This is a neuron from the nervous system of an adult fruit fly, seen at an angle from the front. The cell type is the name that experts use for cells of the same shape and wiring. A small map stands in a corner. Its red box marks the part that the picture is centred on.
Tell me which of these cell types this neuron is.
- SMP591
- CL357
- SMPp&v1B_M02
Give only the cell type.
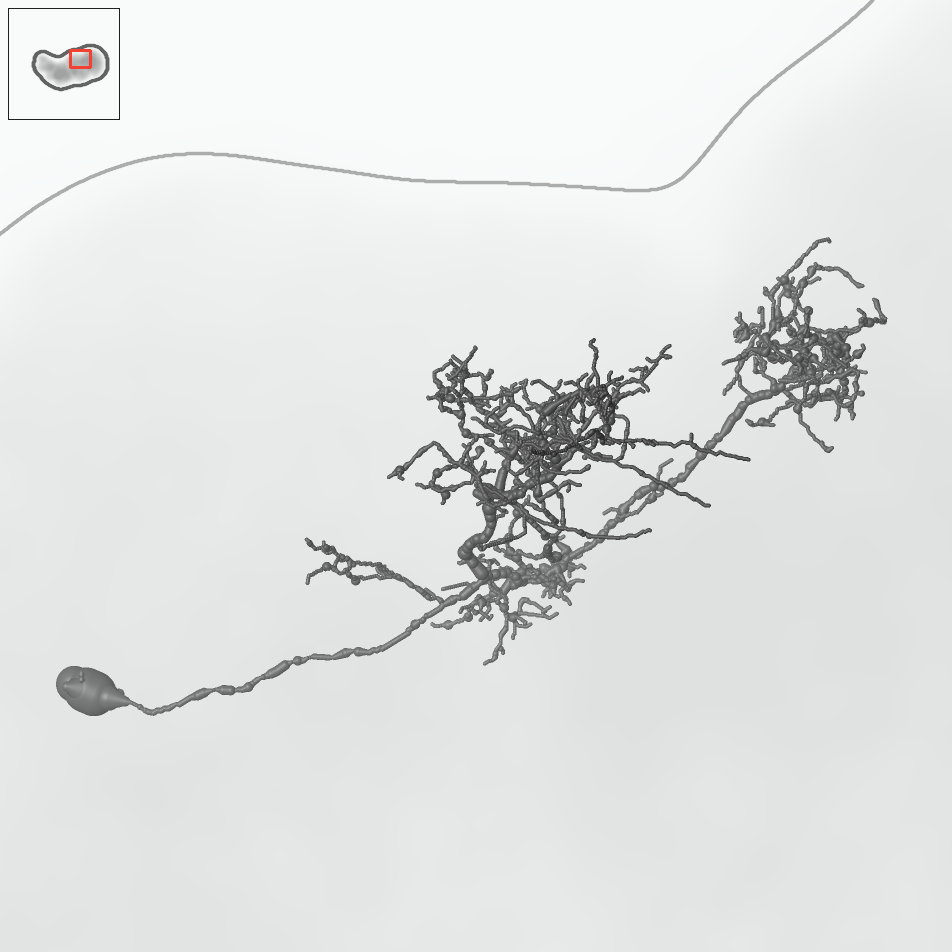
SMPp&v1B_M02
